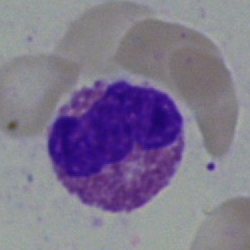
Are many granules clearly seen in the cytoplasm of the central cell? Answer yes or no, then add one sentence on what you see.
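Yes. The cytoplasm is packed with small purple-pink granules.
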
